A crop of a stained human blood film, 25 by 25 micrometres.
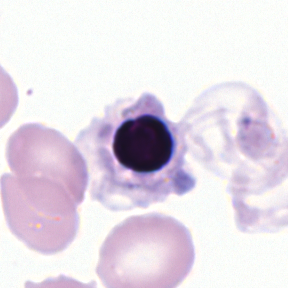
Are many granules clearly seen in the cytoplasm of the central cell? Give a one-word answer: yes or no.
No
